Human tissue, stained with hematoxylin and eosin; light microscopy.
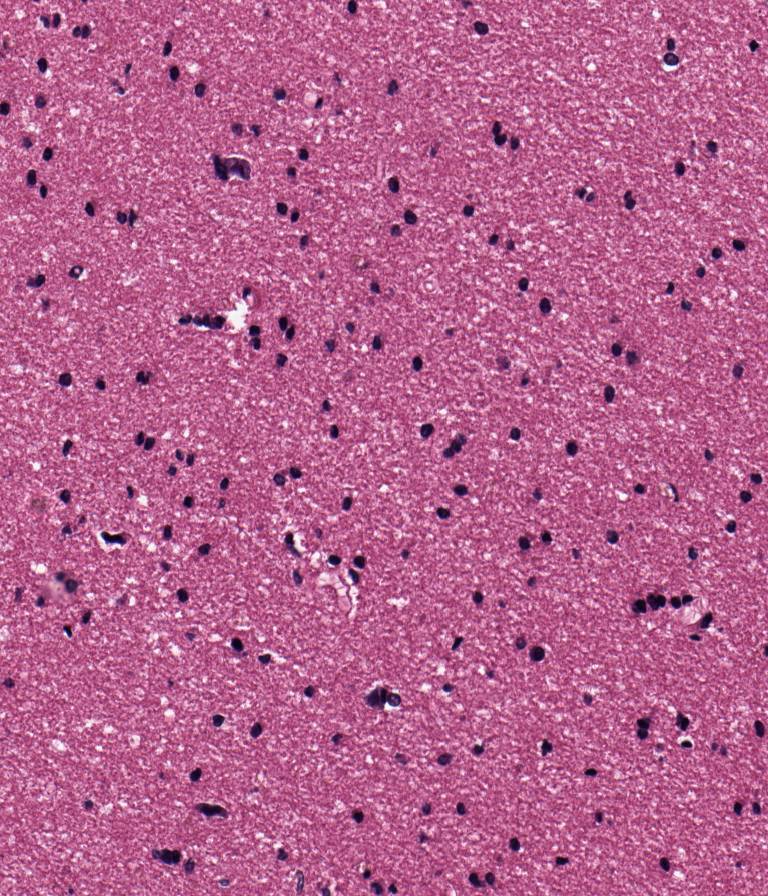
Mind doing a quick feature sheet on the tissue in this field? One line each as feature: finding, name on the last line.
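Background: even pink sheet of finely granular fibrillary material, no organised units
Cells: small, round, darkly stained nuclei, spread fairly evenly
Cytoplasm: little or none visible around most nuclei
Grouping: a few small clusters or short rows, as at lower right
Name: cerebral cortex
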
